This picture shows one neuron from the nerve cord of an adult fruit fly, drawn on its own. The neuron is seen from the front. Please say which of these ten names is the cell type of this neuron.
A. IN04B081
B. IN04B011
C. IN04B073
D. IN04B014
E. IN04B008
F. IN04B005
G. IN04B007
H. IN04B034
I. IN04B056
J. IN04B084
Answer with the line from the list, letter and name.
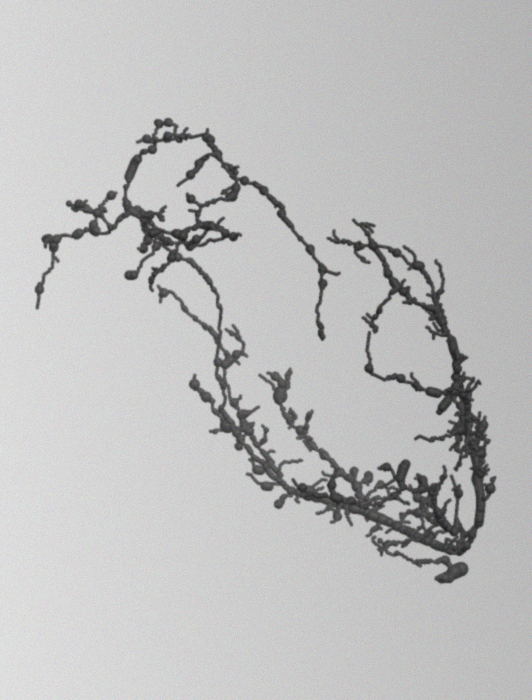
H. IN04B034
